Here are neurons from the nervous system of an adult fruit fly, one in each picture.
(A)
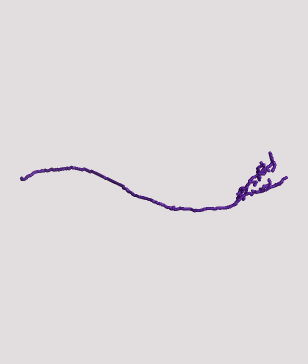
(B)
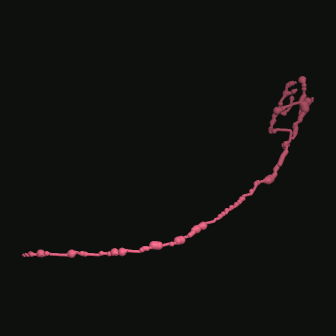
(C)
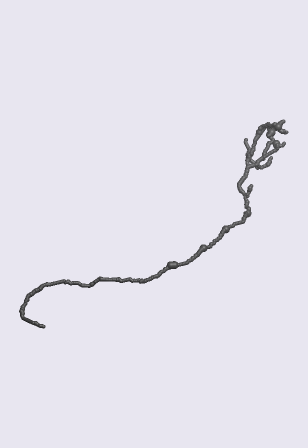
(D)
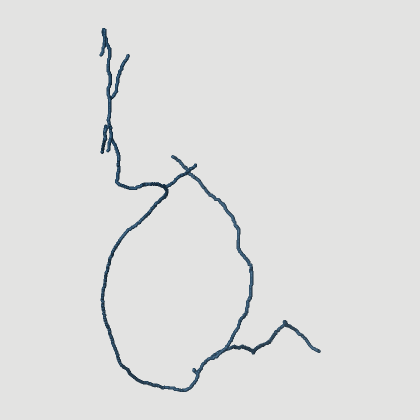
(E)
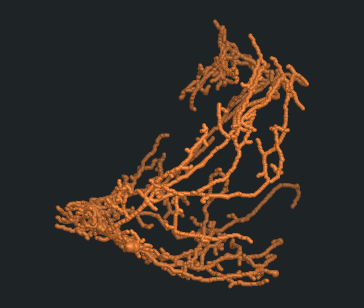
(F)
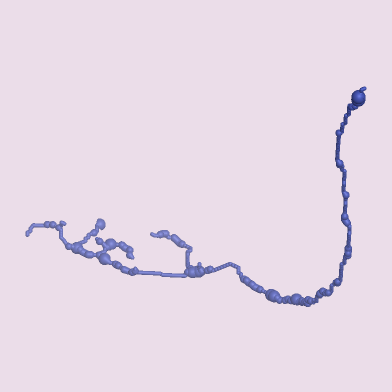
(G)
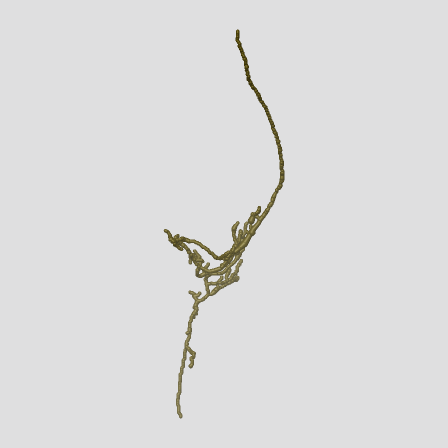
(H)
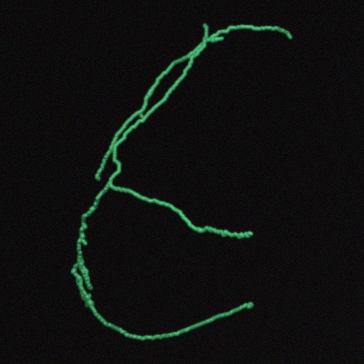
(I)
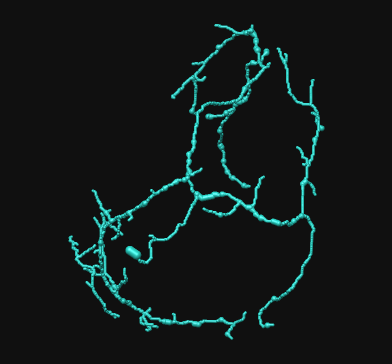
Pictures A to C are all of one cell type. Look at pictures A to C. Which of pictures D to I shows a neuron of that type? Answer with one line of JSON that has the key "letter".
{"letter": "F"}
